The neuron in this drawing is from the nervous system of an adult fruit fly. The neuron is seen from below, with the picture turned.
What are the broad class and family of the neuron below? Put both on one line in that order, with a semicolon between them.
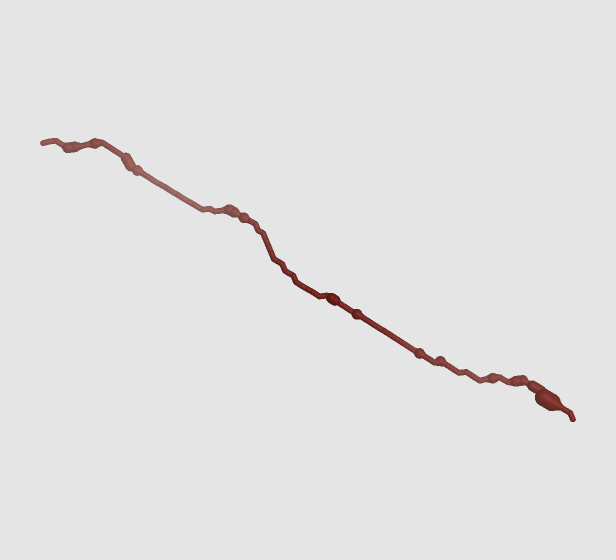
sensory neuron entering the brain; class mechanosensory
